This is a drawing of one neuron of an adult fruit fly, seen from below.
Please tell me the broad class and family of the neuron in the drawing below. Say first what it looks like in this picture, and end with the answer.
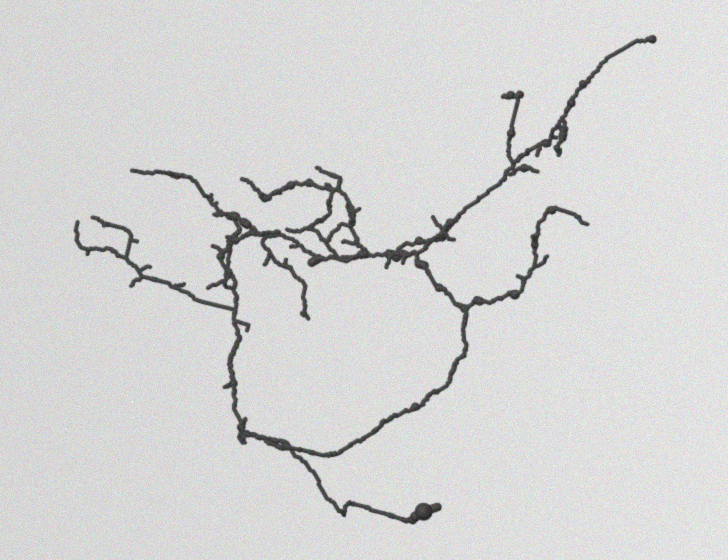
The cell body is at the bottom of the picture. Dozens of branch ends can be seen. This is a central-brain intrinsic neuron. The family is hemilineage VPNp&v1_ventral.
